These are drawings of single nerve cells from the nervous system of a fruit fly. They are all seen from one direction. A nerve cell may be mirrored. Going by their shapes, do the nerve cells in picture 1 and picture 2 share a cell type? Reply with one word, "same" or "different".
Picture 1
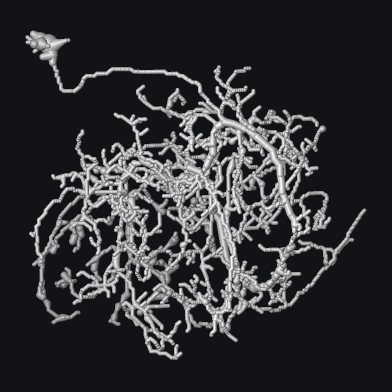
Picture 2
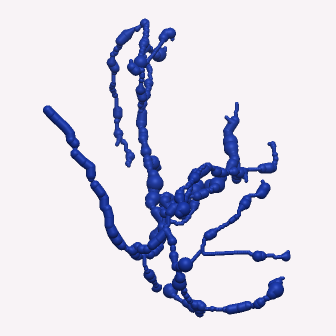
different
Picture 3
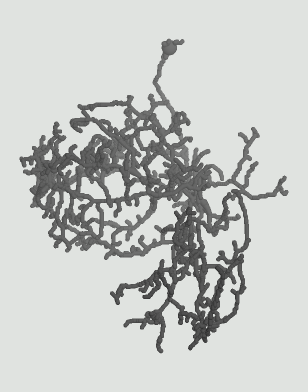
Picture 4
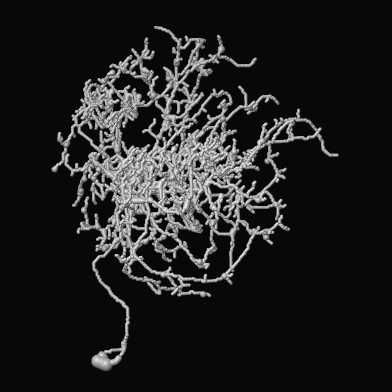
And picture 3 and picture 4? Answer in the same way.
same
